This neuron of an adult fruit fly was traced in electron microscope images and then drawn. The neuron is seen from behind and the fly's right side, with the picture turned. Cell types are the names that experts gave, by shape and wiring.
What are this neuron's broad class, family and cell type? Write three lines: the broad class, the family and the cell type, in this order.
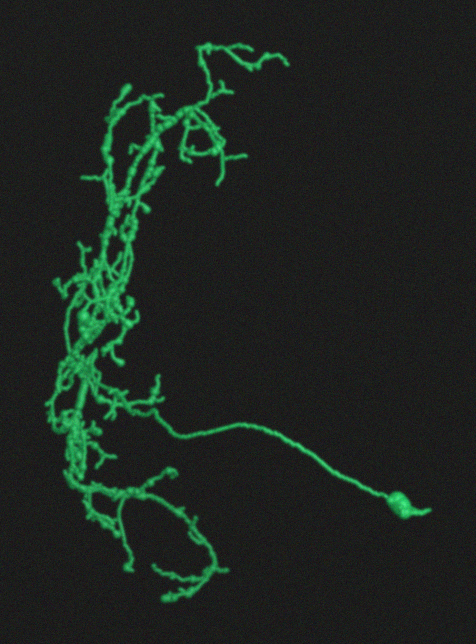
nerve-cord intrinsic neuron
hemilineage 03B
IN03B058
